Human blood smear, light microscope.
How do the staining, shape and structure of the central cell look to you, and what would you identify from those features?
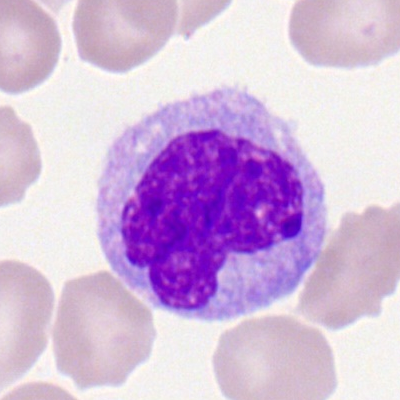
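Outline roughly round; border faintly frayed, not crisply smooth. Nucleus folded, notched on lower edge. No coarse granules in cytoplasm. Monocyte.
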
